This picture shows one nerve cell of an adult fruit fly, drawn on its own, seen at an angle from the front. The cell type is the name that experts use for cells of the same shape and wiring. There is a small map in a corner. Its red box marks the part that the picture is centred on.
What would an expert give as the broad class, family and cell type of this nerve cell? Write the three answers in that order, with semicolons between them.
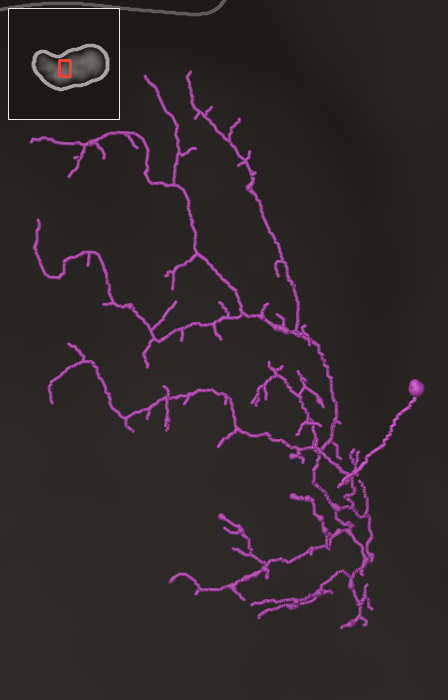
optic-lobe intrinsic neuron; Cm; Cm16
